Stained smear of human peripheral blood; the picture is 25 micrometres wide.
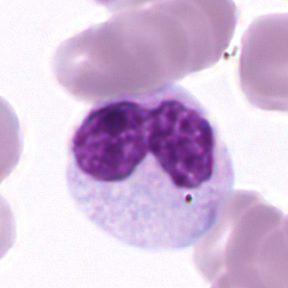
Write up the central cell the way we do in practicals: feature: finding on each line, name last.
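Cell outline: round and smooth
Nucleus position: upper half of the cell, most cytoplasm below it
Nucleoli: none visible
Cytoplasm: filled with fine, dust-like lilac granules
Name: band neutrophil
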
